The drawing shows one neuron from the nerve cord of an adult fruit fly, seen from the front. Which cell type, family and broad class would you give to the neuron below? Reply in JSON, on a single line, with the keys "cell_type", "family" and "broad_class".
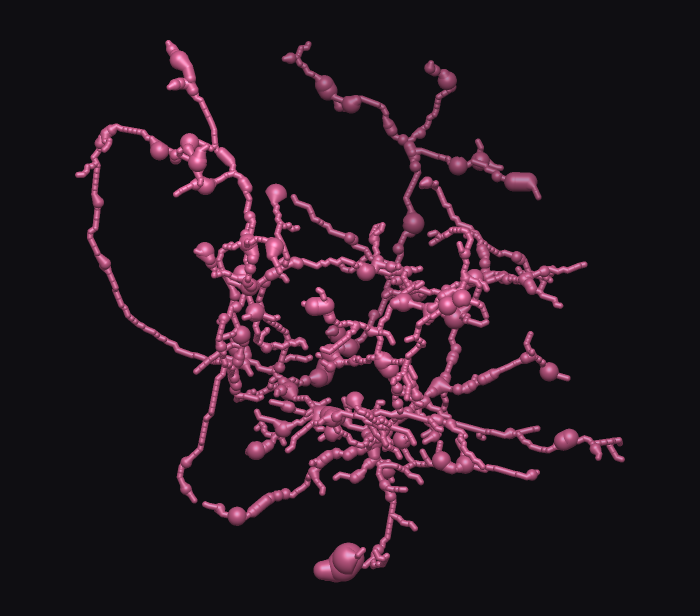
{"cell_type": "IN01B040", "family": "hemilineage 01B", "broad_class": "nerve-cord intrinsic neuron"}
